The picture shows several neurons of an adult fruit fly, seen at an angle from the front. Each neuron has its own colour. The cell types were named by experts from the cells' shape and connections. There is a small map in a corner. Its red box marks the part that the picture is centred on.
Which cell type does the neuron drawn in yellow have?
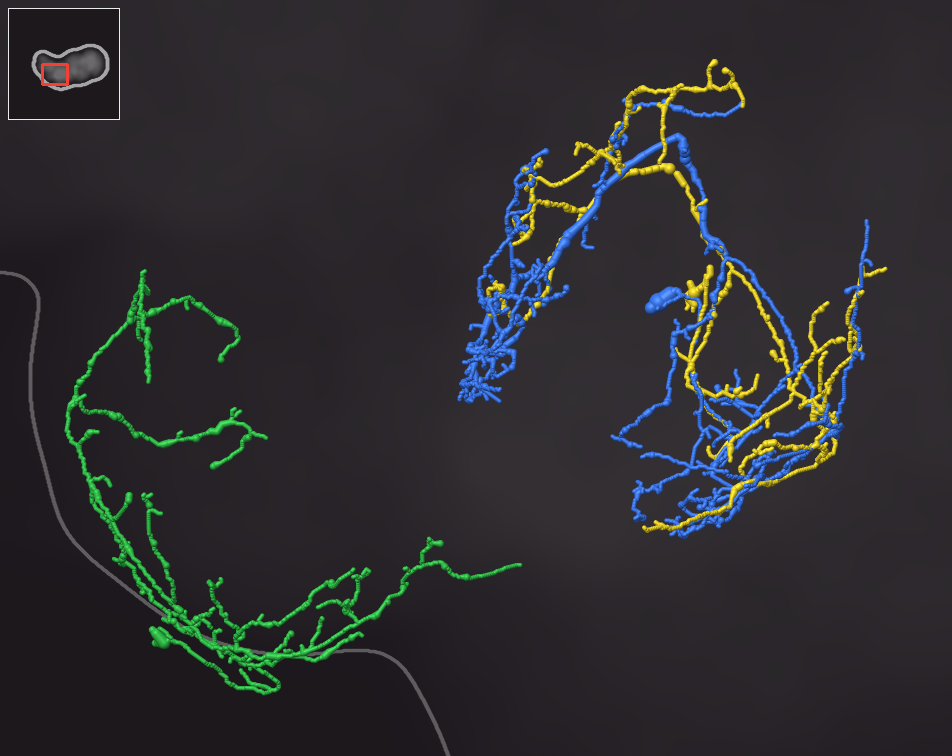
IN13A036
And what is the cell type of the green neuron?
IN13A075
